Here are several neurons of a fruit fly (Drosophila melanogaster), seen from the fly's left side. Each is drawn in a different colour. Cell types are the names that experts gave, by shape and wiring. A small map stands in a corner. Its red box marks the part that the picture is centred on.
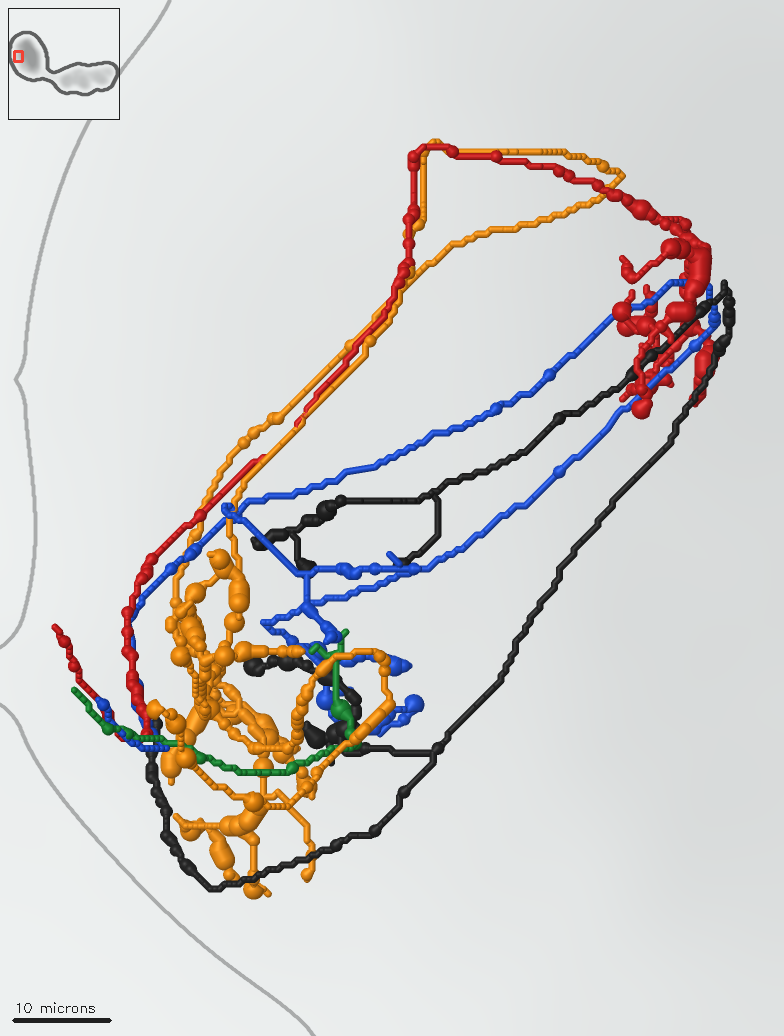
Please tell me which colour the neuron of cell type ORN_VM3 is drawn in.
green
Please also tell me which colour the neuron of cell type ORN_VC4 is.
blue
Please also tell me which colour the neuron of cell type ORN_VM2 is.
black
